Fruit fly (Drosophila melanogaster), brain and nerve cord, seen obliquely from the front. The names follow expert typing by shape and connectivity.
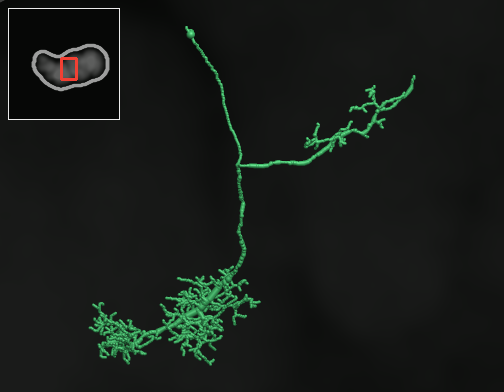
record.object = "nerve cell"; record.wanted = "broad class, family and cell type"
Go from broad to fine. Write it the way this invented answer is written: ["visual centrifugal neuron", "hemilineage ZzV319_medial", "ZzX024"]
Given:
["visual projection neuron", "hemilineage VPNd1", "LPLC1"]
